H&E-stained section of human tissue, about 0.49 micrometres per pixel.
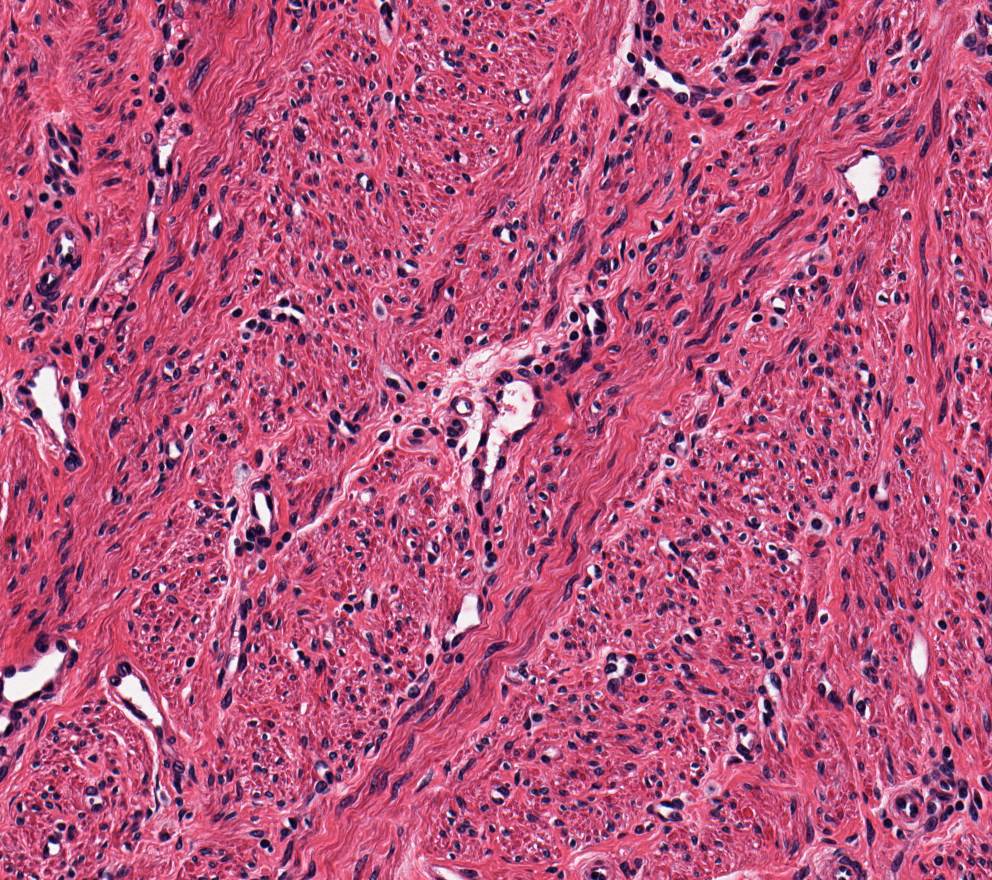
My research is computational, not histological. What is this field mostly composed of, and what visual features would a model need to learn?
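What I see here is smooth muscle. The cells have pink, eosinophilic cytoplasm; strands of pink fibrous connective tissue part them into bundles, with small thin-walled vessels in the septa.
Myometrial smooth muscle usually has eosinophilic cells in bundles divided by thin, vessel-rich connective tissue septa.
No glands, epithelium or fat cells appear anywhere.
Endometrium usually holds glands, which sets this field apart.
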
